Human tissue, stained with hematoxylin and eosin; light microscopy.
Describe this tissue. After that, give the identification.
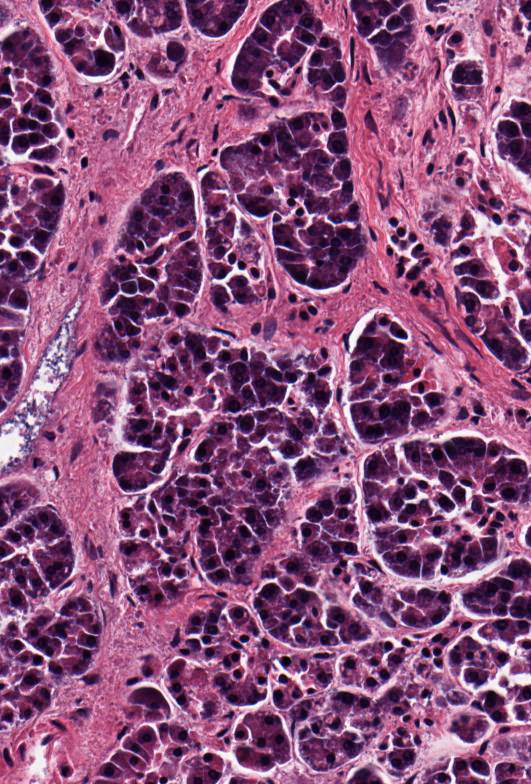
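You'll see the epithelial cells gathered into rounded nests and lobules right across the field, with bands of pink fibrous stroma between them. Inside each nest they form small clustered acinar units split by narrow white clefts. Their cytoplasm is deeply purple, basophilic and granular-looking, and each cell has a single small, round, dark nucleus. This is pancreas.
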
